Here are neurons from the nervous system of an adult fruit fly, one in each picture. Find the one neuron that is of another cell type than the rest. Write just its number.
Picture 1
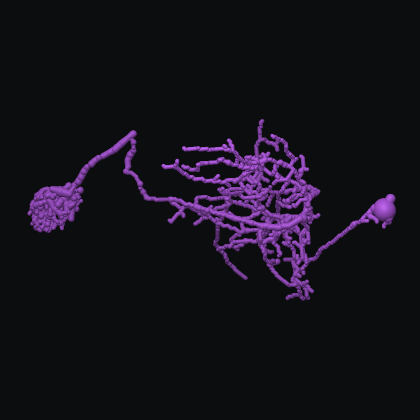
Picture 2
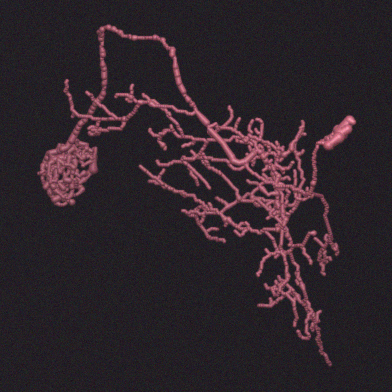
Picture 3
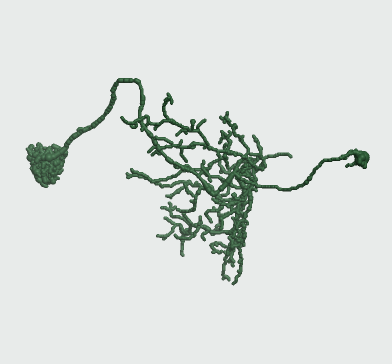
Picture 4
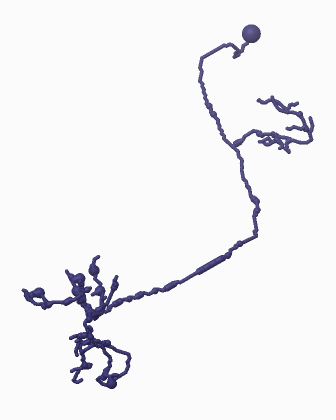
4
